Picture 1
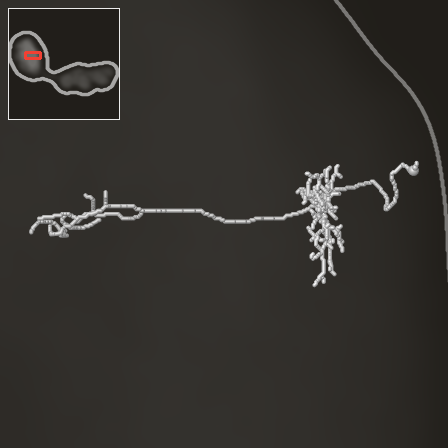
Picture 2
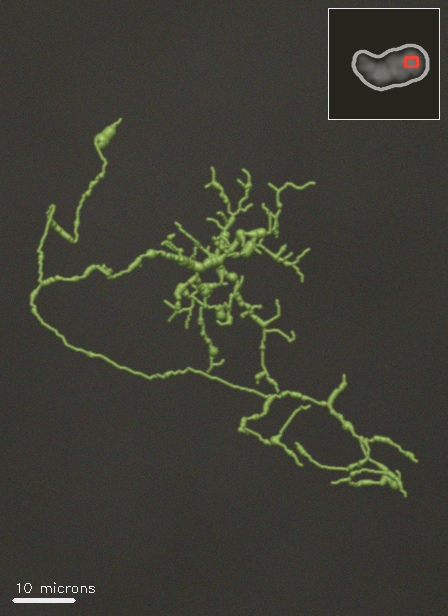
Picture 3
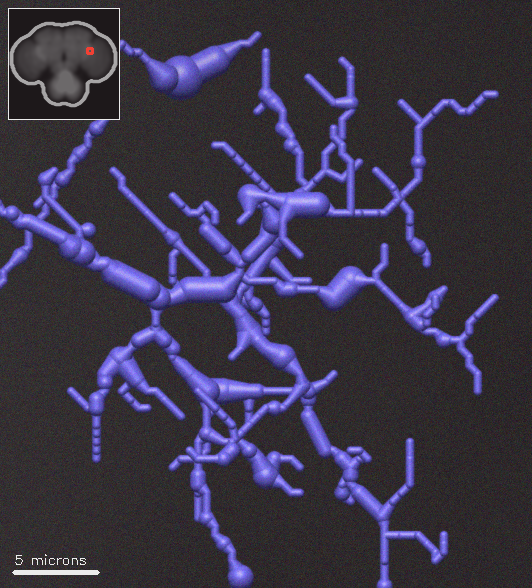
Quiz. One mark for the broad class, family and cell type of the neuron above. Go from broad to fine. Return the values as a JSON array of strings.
["visual projection neuron", "hemilineage VPNp2", "LC18"]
